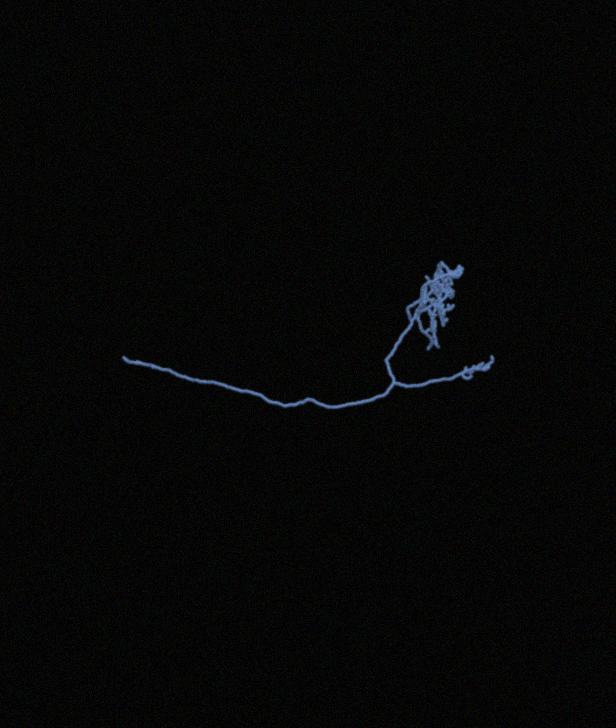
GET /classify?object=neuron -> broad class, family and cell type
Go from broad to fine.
central-brain intrinsic neuron; hemilineage ALl1_ventral; SAD057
